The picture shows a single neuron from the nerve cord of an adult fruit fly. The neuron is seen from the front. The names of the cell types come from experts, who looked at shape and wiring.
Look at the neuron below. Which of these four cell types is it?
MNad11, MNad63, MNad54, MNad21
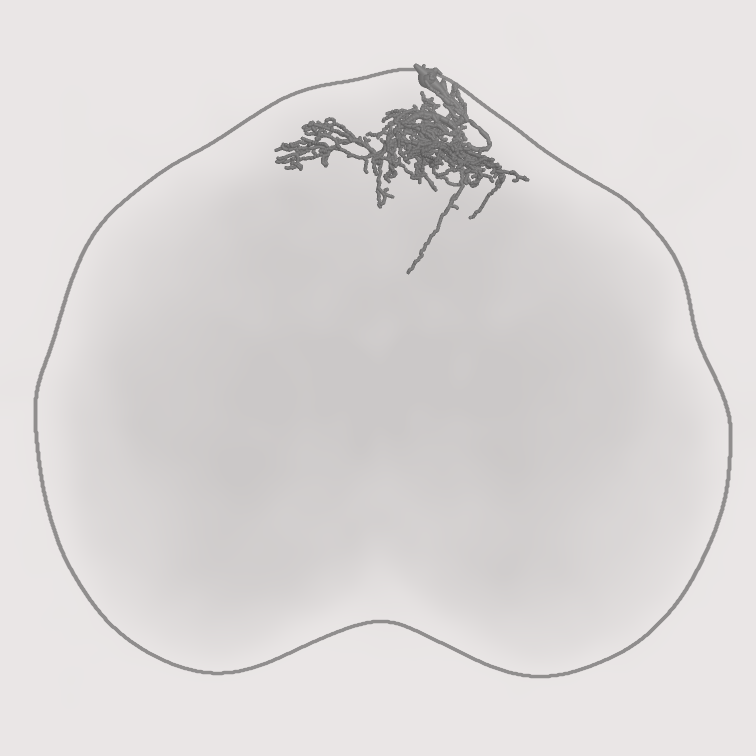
MNad11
